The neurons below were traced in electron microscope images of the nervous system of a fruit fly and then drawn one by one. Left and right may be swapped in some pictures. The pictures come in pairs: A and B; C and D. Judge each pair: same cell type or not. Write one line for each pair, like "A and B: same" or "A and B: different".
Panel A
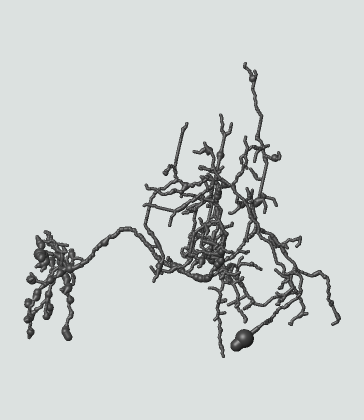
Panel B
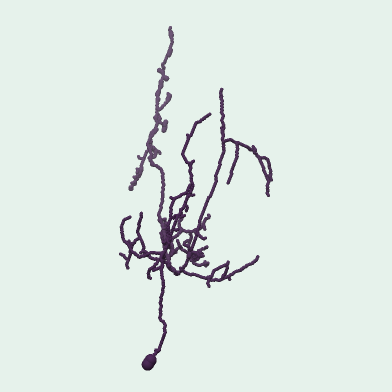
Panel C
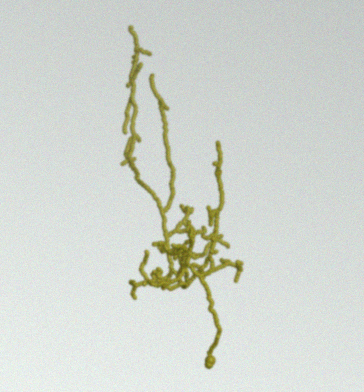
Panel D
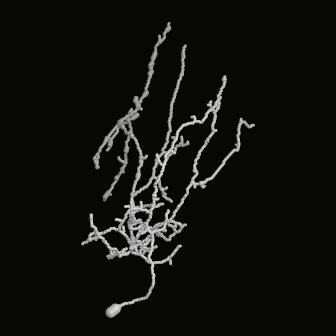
A and B: same
C and D: different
